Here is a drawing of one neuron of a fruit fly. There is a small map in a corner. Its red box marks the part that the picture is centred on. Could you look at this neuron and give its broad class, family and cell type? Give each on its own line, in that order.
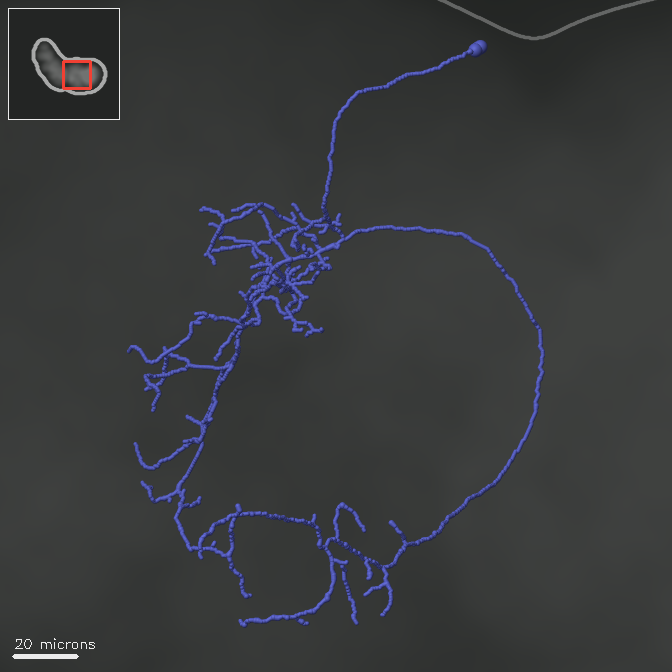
central-brain intrinsic neuron
hemilineage SMPpm1
CL210_a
